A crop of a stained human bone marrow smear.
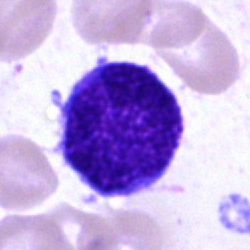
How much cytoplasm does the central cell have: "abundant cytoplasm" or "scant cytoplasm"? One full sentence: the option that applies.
A narrow rim is all the cytoplasm this cell has.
